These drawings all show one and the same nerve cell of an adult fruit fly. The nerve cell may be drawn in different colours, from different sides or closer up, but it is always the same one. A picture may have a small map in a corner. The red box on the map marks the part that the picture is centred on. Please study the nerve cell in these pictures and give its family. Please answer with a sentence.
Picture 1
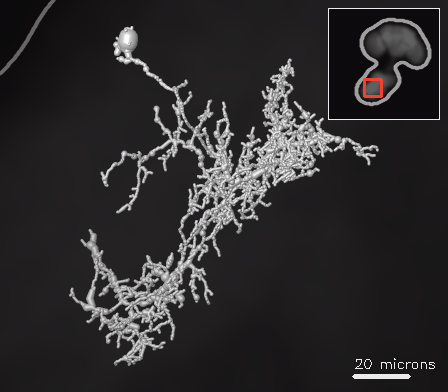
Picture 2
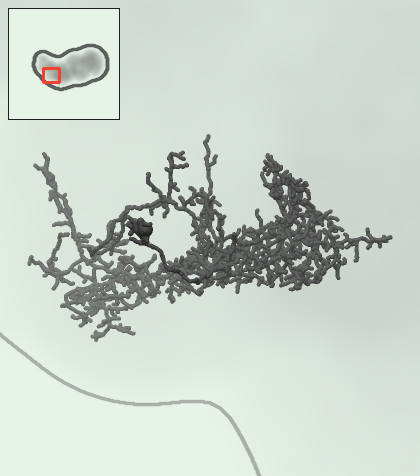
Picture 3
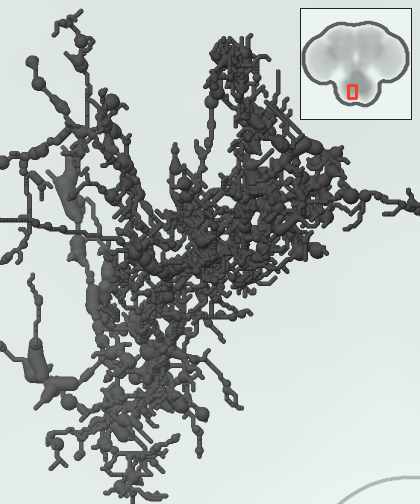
The family is hemilineage 09A.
